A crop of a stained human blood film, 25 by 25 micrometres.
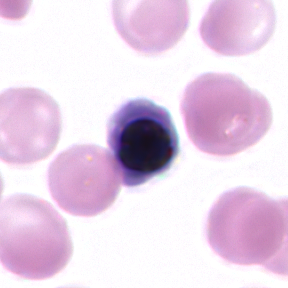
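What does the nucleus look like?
Its chromatin is so dense and dark that the nucleus appears almost uniformly black, with no visible pattern.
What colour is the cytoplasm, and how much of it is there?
It is bluish-purple, bluer than the pink red cells around it, and forms a narrow rim that is widest at the upper left of the nucleus.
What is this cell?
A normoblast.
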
